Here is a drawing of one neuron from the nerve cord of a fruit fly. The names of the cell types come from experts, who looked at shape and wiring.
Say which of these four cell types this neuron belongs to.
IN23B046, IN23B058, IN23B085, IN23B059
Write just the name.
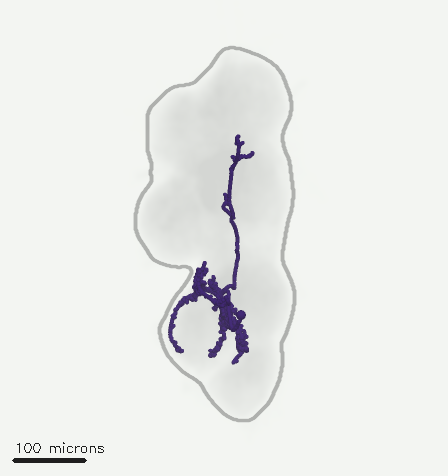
IN23B058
